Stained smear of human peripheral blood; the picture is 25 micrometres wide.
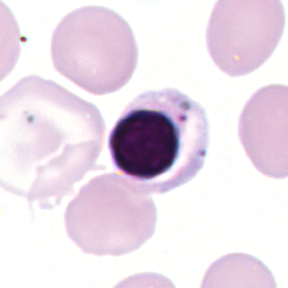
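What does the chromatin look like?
It is dark purple and densely clumped.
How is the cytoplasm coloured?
It is very pale, an almost colourless lilac, with a few small dark purple granules in its right part.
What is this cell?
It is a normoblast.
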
